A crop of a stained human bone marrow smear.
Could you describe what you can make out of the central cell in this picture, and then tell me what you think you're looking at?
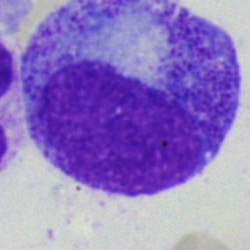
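Start with the chromatin: it is finely stippled, with no coarse dark clumps. Now notice how much wider the cytoplasm is above the nucleus than below it, and the pale, nearly clear zone just above the nucleus. Many purple granules are scattered through the cytoplasm. This is a promyelocyte.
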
